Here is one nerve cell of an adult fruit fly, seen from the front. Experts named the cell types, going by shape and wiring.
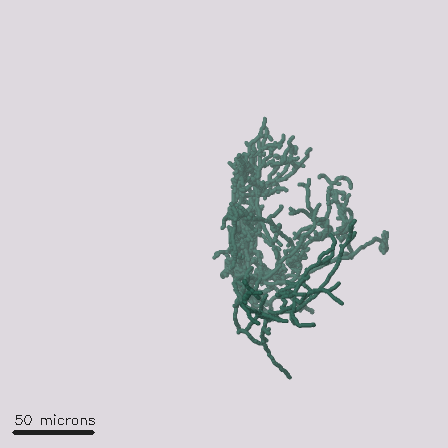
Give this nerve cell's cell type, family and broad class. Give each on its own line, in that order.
IN09A007
hemilineage 09A
nerve-cord intrinsic neuron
